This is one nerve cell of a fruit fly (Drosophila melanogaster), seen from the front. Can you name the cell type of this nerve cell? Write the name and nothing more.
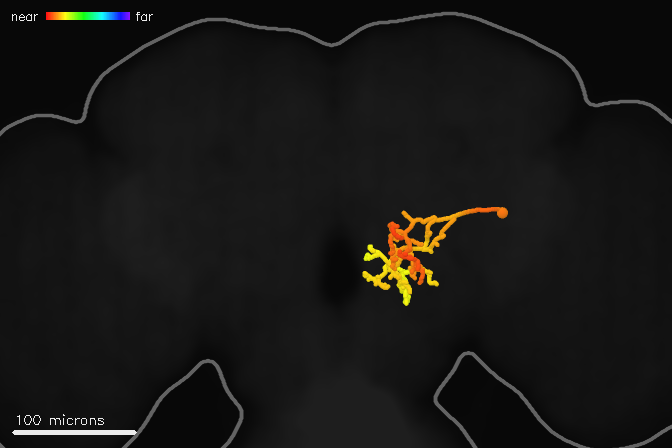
lLN13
